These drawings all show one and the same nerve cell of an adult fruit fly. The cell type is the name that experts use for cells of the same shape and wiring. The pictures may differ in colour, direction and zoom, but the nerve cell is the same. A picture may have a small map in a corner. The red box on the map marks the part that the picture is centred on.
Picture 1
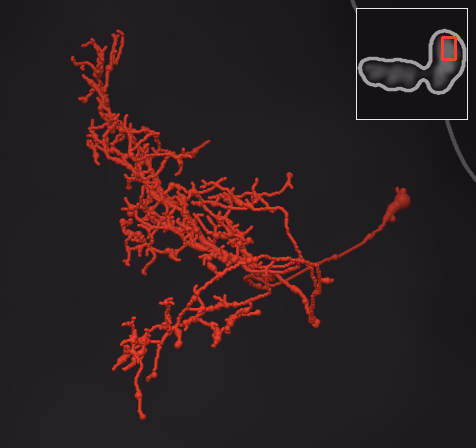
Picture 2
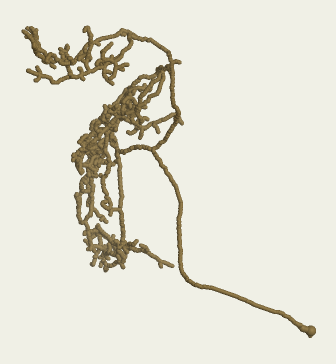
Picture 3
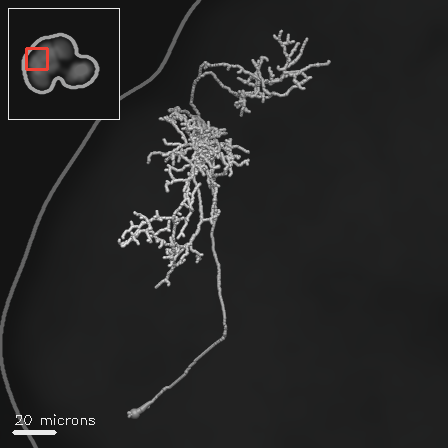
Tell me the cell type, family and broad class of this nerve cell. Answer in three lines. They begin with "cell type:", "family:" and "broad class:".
cell type: SMP161
family: hemilineage VLPa1_medial
broad class: central-brain intrinsic neuron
